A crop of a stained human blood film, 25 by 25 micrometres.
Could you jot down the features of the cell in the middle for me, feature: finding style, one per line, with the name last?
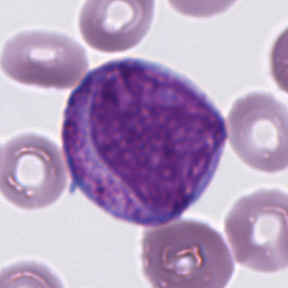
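Nucleus: off-centre, toward the right side
Cytoplasm: crescent along the left side
Cytoplasmic colour: bluish
Granules: fine, reddish-purple, scattered in the cytoplasm
Cell type: atypical promyelocyte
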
